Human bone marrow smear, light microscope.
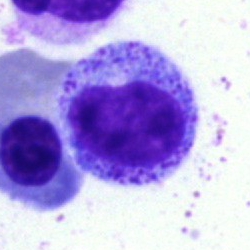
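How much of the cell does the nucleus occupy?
Most of it, leaving a moderate rim of cytoplasm.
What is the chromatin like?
Dark purple, with uneven darker patches, and I can't make out any distinct nucleoli.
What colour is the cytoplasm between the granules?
Pale blue-grey.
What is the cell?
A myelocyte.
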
